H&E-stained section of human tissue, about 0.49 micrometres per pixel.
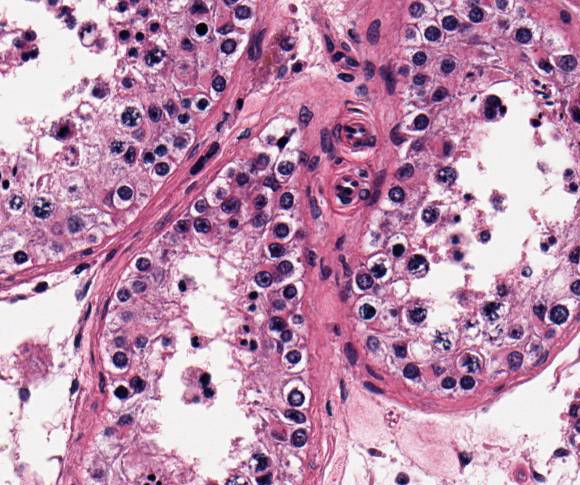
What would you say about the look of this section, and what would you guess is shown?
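Right, parts of several rounded tubules cut across, narrow pink stroma between. Each has a thick epithelium several cells deep: rounded cells, round nuclei. Midway in the linings, large cells with big round nuclei and coarse, clumped dark chromatin are common. Thin pink walls ring them, flattened dark nuclei parallel to the edge. This is testis.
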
